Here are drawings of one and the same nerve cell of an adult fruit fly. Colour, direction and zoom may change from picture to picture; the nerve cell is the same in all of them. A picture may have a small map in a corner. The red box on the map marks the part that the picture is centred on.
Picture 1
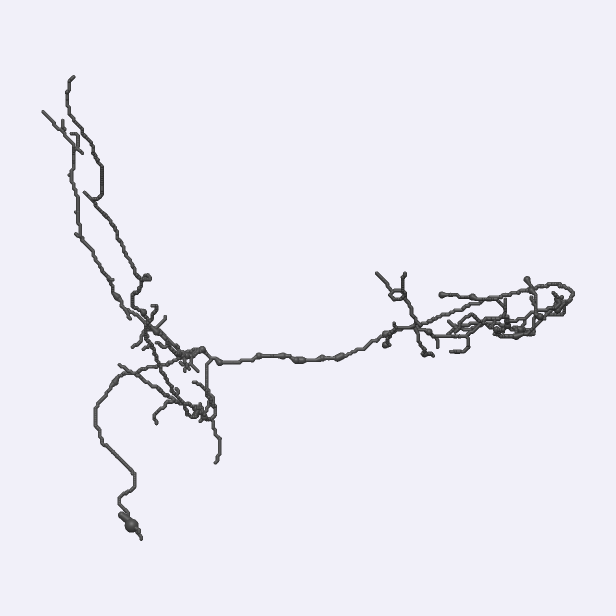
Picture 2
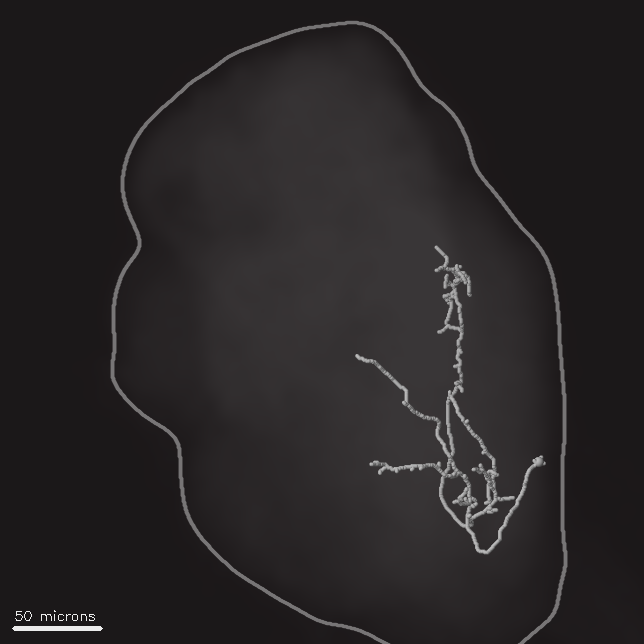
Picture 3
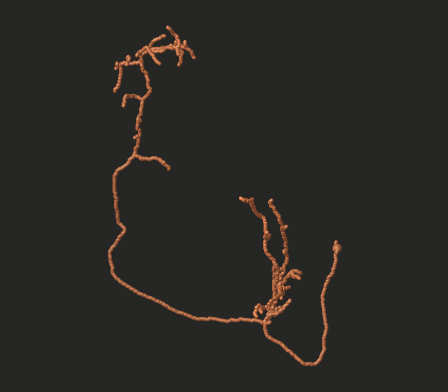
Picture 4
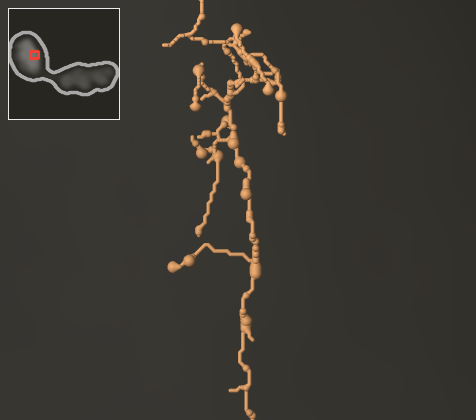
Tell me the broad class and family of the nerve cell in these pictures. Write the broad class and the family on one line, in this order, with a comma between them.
central-brain intrinsic neuron, hemilineage LB19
